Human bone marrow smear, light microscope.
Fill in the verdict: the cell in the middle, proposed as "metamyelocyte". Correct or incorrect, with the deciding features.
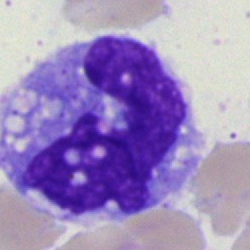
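First, the outline is roughly round. Then the nucleus: it's folded into a curved, S-like shape, with deep purple chromatin.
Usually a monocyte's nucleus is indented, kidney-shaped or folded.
So the folding goes with monocyte. Next, the cytoplasm on the left holds many small clear vacuoles, and several small clear spots overlie the nucleus.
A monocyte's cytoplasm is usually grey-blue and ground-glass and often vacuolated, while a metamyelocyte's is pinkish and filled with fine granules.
The vacuoles therefore go with monocyte and against metamyelocyte. Putting it together, this isn't a metamyelocyte; it's a monocyte.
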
